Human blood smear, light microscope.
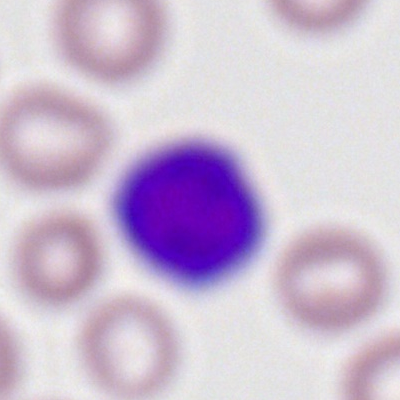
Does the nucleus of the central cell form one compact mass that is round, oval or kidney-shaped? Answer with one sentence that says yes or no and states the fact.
Yes, what its nucleus forms is one compact round, oval or kidney-shaped mass.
